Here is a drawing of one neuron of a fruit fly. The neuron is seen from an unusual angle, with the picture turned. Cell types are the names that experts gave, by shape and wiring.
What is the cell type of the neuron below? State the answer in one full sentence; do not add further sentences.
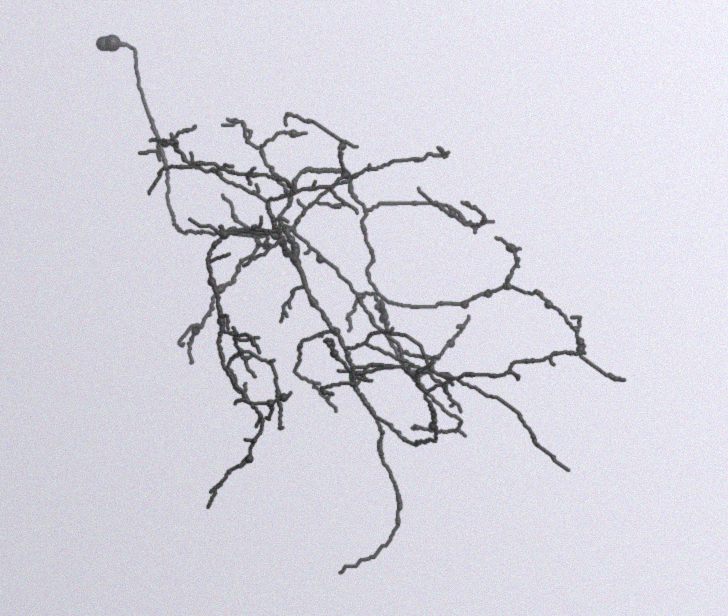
The neuron here is of the cell type IN20A.22A022.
